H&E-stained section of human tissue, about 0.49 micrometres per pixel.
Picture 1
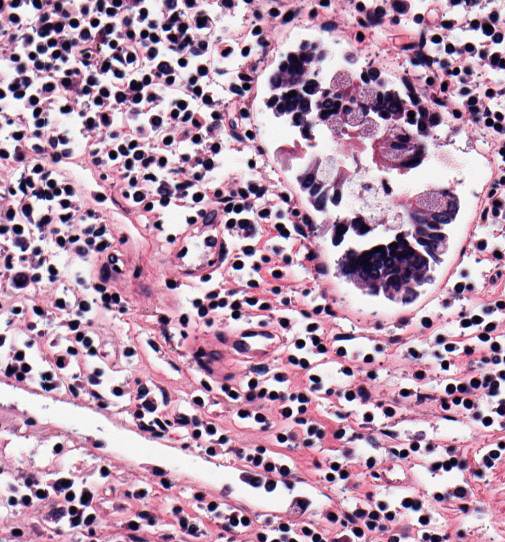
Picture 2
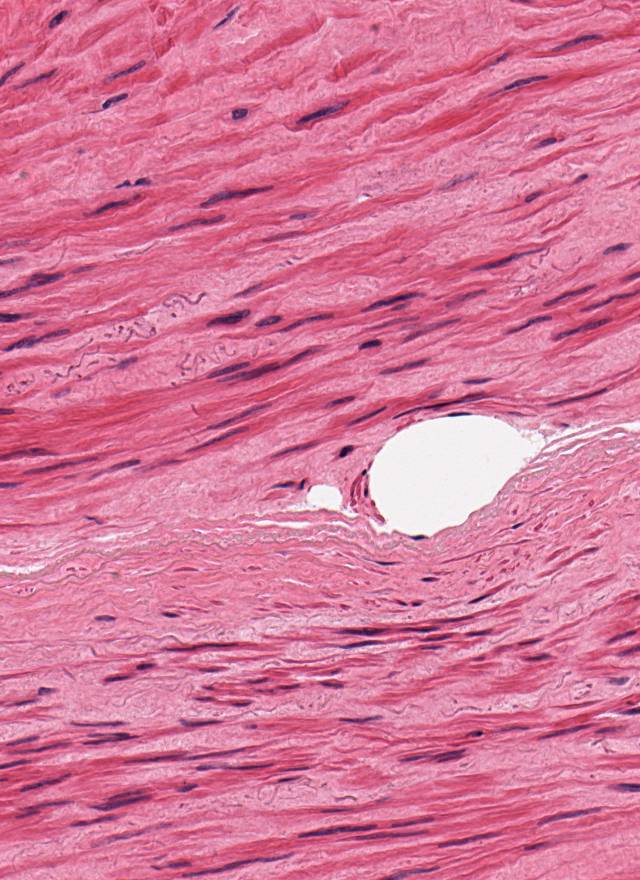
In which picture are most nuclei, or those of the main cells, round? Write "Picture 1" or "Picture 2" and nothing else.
Picture 1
